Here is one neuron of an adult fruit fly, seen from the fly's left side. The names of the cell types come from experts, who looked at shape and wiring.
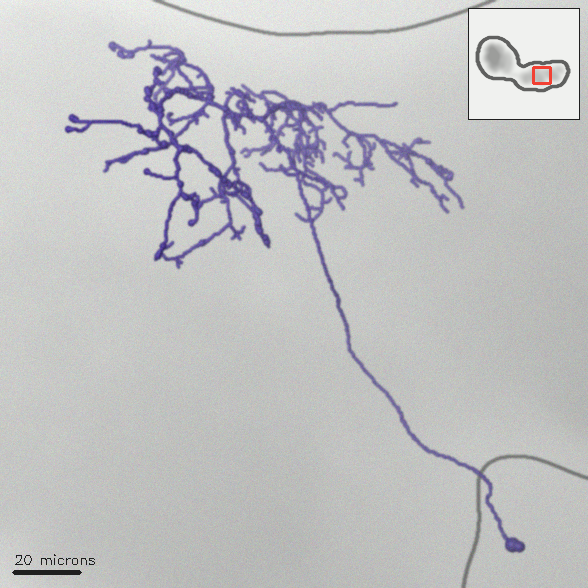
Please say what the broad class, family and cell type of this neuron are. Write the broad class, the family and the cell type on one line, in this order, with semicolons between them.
nerve-cord intrinsic neuron; hemilineage 03B; IN03B070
